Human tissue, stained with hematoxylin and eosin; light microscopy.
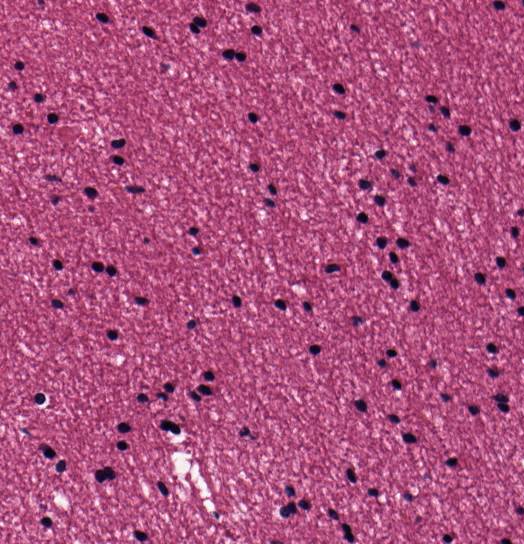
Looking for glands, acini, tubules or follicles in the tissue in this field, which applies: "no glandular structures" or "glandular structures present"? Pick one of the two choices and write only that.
No glandular structures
